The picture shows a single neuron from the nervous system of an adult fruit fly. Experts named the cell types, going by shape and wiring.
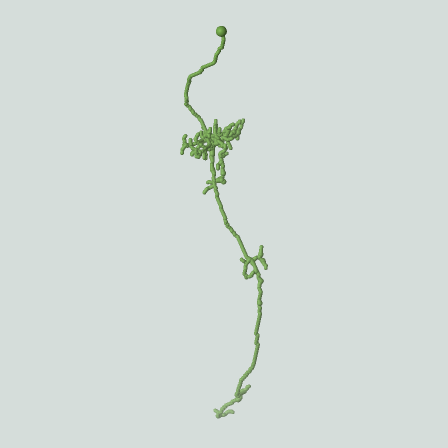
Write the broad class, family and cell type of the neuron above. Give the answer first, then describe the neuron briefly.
This is an optic-lobe intrinsic neuron. Its family is Tm. It is of cell type Tm4. The cell body can be seen at the top of the picture. As drawn here it is more than twice as tall as it is wide.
